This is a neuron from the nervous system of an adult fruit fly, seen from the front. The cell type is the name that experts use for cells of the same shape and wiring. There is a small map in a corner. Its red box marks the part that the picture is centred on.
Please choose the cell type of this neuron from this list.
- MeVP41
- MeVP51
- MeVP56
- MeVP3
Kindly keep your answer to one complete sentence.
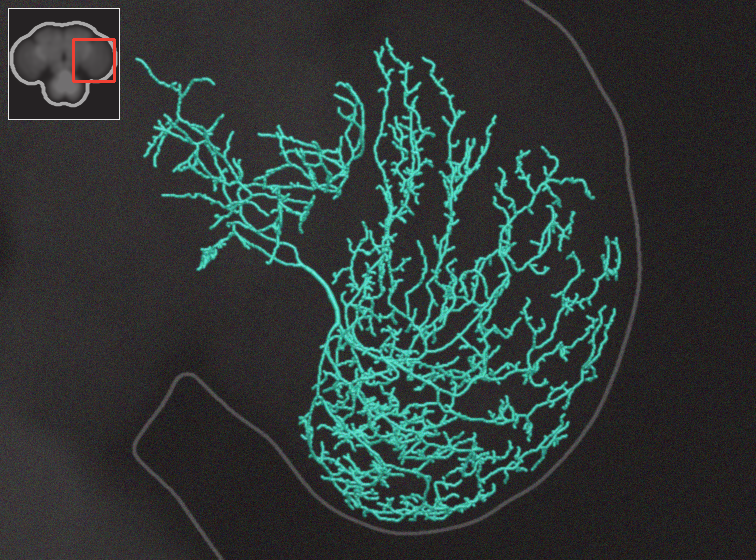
In terms of cell type, the neuron is MeVP51.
